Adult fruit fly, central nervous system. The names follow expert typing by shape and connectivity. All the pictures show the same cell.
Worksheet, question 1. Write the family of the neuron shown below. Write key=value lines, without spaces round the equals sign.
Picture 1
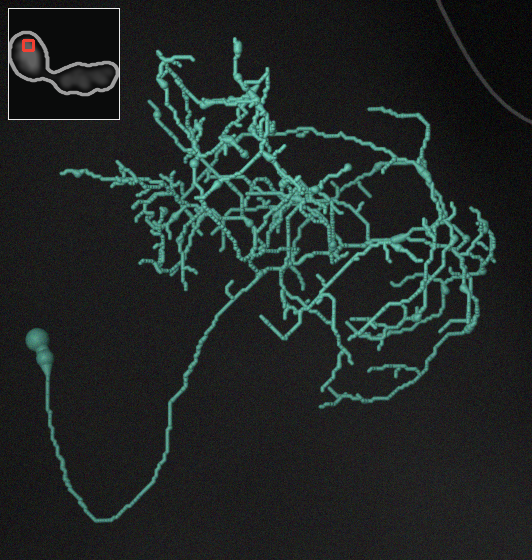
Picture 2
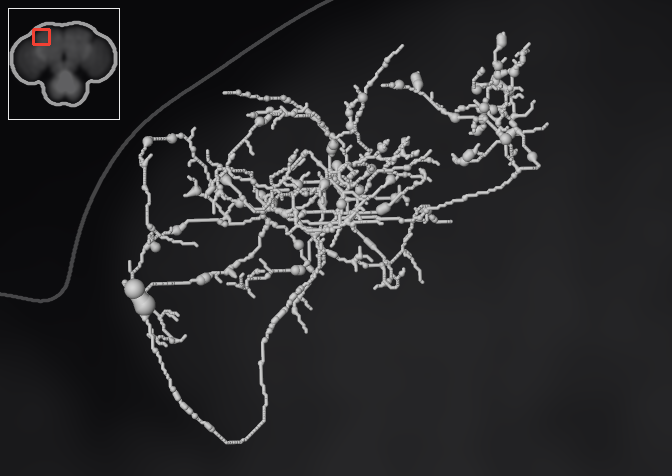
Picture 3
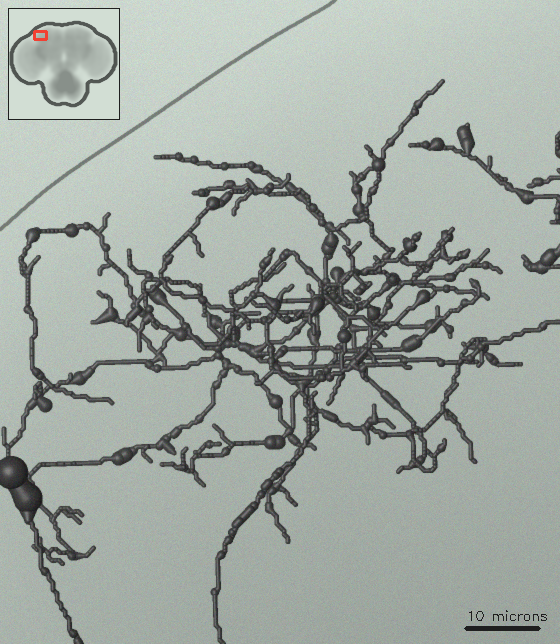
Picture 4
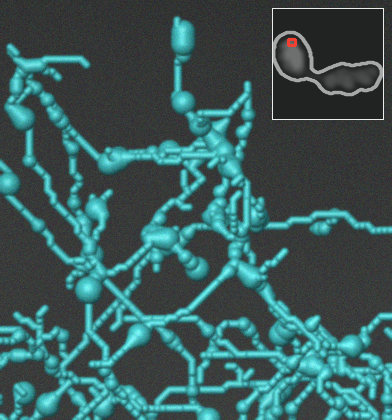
family=hemilineage LHa1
